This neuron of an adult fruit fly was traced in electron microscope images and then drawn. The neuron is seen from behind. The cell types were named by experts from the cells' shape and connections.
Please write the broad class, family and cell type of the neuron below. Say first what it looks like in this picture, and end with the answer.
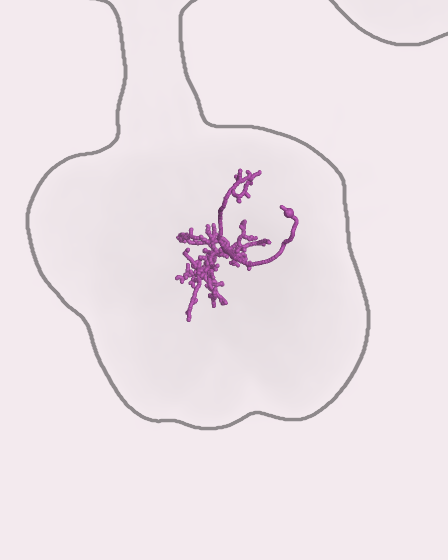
As drawn here it is taller than it is wide. Its broad class is nerve-cord intrinsic neuron. The family is hemilineage 11A. Its cell type is IN11A011.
